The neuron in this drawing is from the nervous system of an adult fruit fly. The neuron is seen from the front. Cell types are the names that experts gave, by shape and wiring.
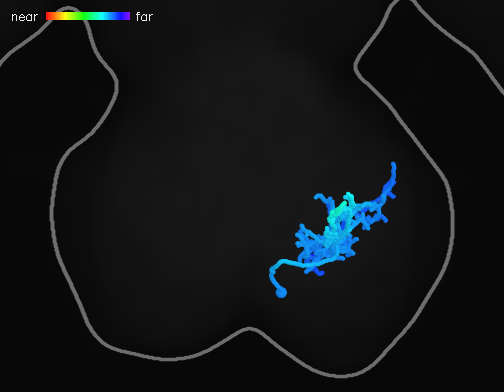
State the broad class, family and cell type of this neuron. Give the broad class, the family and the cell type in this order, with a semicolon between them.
nerve-cord intrinsic neuron; hemilineage 14A; IN14A058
